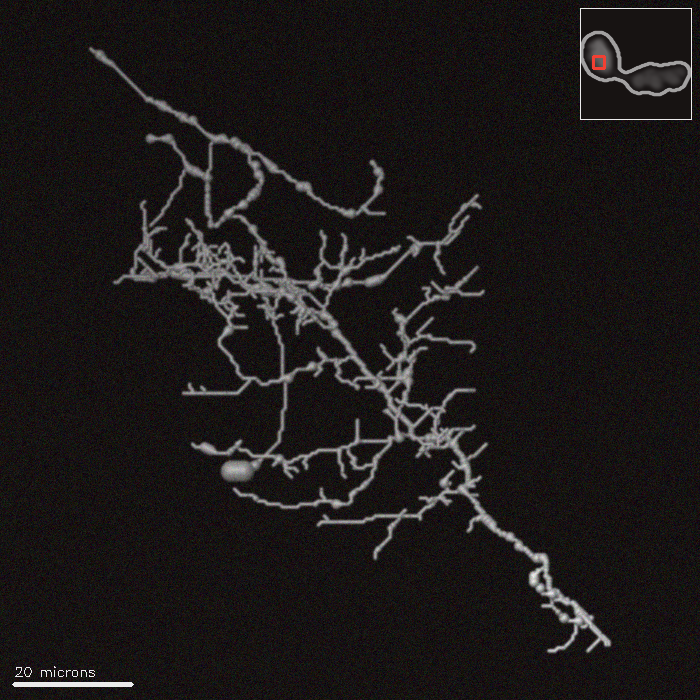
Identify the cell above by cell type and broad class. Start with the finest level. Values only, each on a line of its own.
AVLP611
central-brain intrinsic neuron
